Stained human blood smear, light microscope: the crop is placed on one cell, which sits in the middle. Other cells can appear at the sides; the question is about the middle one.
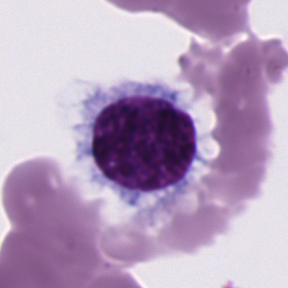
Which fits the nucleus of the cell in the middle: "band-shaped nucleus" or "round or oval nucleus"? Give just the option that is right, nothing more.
Round or oval nucleus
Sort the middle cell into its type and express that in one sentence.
What the crop centres on is a hairy cell.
